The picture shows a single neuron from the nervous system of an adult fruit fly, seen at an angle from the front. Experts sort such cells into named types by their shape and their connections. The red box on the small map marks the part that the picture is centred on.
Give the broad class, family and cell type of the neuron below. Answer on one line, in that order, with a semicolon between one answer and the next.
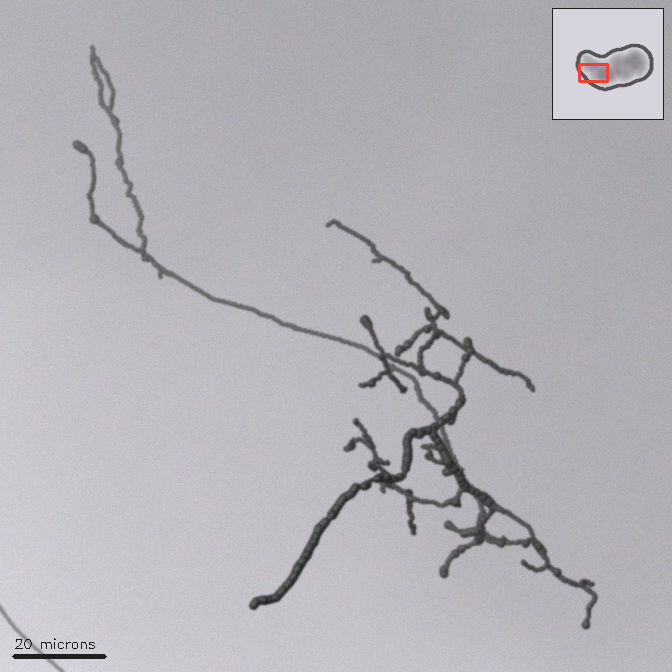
sensory neuron entering the nerve cord; class mechanosensory proprioceptive; SNpp33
